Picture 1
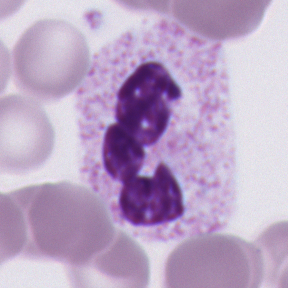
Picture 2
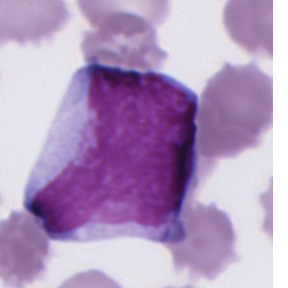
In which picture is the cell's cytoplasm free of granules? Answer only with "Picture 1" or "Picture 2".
Picture 2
